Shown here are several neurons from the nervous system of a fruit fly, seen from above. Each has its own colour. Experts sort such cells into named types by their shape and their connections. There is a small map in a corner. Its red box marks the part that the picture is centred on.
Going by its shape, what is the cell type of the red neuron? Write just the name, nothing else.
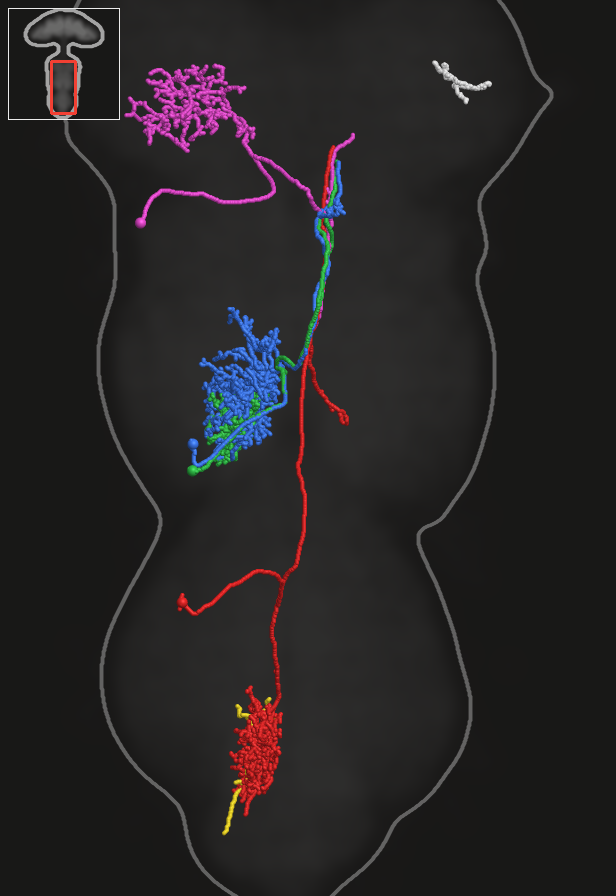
IN23B067_b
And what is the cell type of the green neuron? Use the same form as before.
IN23B081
